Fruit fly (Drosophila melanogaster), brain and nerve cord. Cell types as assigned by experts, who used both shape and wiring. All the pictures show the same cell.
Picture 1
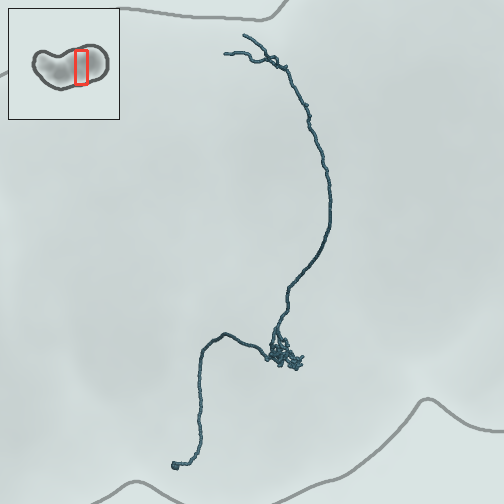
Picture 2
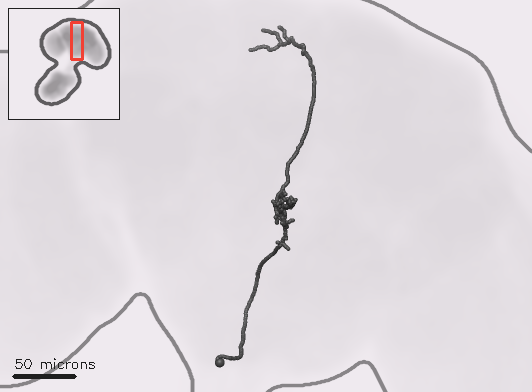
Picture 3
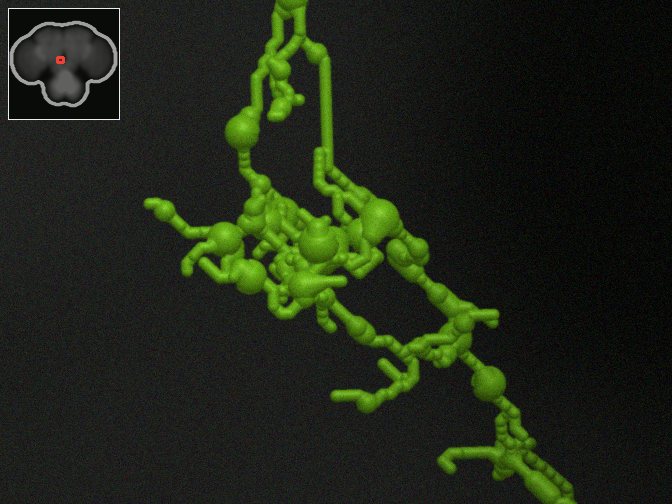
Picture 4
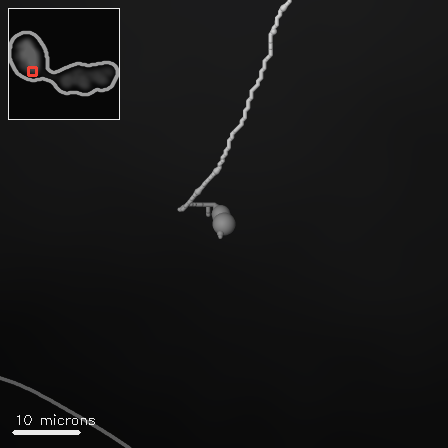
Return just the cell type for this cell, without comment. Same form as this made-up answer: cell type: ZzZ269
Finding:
cell type: PRW033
